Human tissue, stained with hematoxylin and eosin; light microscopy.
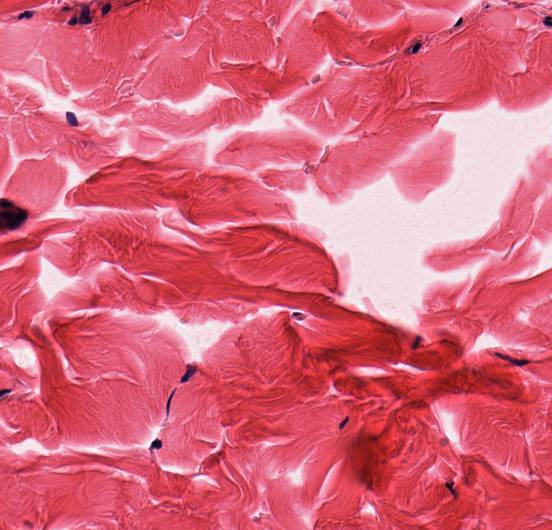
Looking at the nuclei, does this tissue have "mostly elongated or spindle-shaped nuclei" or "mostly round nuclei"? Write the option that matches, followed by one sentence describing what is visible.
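Mostly elongated or spindle-shaped nuclei. Nuclei are sparse, small, dark and spindle-shaped, lying between the collagen bundles.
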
